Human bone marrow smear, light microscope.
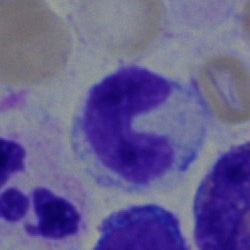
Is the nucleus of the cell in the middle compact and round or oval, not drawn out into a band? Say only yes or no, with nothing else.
No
